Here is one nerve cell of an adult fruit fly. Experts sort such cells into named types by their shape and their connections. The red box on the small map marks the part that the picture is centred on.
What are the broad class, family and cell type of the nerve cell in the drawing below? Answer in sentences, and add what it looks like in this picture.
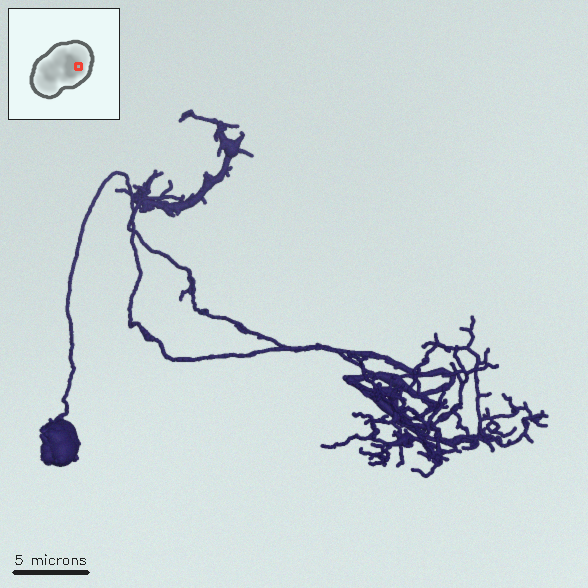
Its broad class is optic-lobe intrinsic neuron. Its family is T. The cell type is T4d. From left to right in the picture it spans about 35 microns. Dozens of branch ends can be seen.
